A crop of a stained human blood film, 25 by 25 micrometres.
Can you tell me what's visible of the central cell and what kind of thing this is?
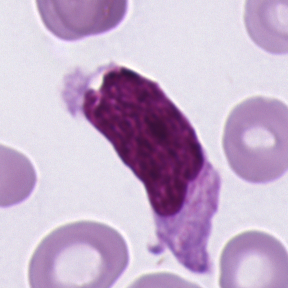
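This central cell is elongated, running from upper left to lower right. Most of its cytoplasm extends as a tail beyond the lower end of the nucleus. No coarse granules are present in the cytoplasm. At the upper left end, the thin rim of cytoplasm has a frayed, ragged edge. It is a large granular lymphocyte.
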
